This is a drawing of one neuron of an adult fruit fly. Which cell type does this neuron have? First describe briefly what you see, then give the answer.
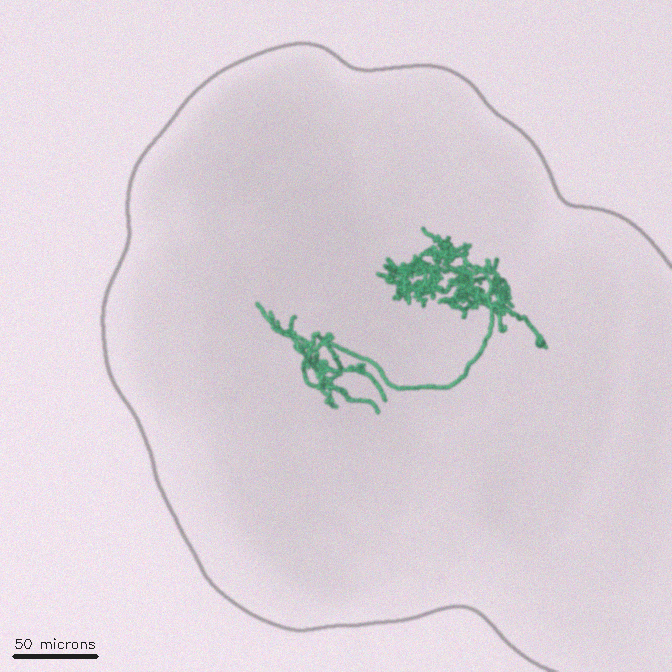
From left to right in the picture it spans about 180 microns. As drawn here it is wider than it is tall. This is a central-brain intrinsic neuron. Its cell type is LAL181.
